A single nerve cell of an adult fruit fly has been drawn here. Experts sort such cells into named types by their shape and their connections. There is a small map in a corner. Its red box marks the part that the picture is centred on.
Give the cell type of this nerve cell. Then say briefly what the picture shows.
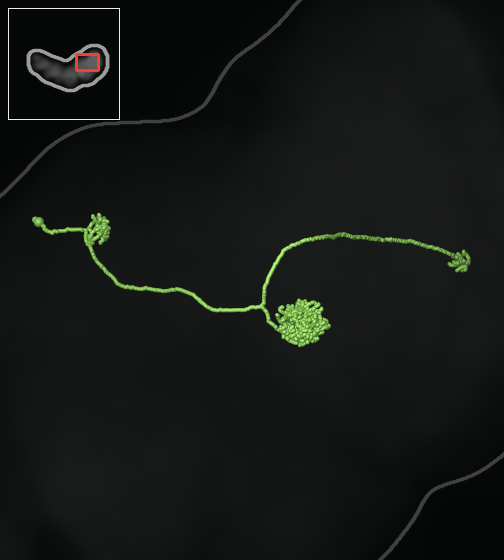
The cell type is EPG. It is a central-brain intrinsic neuron. Its cell body lies on the left of the picture. As drawn here it is more than twice as wide as it is tall.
